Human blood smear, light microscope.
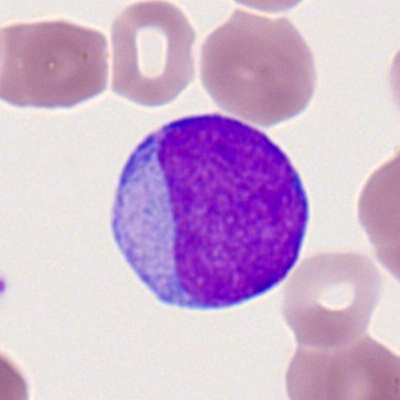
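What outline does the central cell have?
Round and smooth.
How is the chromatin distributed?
Finely stippled and even, without coarse clumps.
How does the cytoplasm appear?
A pale blue crescent on the left, bluer at its edge than inside.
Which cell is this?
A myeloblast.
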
